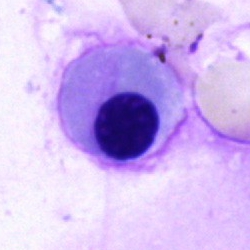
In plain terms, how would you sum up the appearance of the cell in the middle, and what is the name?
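First, the outline is round and smooth. Second, the chromatin is dense and stains a very dark purple. Third, the cytoplasm is pale greyish-blue, with no granules in it. This cell is an erythroblast.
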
